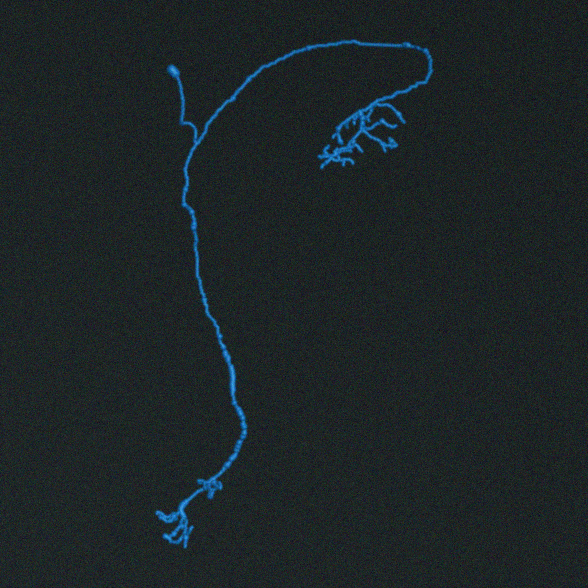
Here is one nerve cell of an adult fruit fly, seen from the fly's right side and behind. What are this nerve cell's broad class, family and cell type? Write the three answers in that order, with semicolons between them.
visual projection neuron; hemilineage VPNd3; LC9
